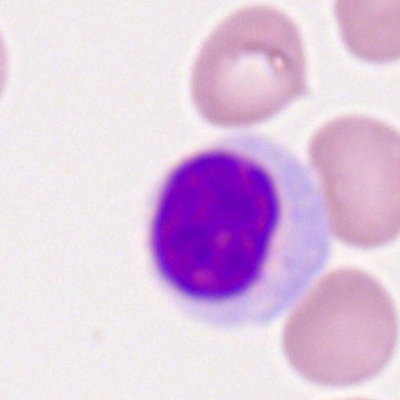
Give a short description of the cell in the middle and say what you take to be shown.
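Round and smooth is the first thing I notice about the outline. The chromatin is dense, a deep purple. The cytoplasm is pale blue, and I can make out no granules in it. It is a lymphocyte.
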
